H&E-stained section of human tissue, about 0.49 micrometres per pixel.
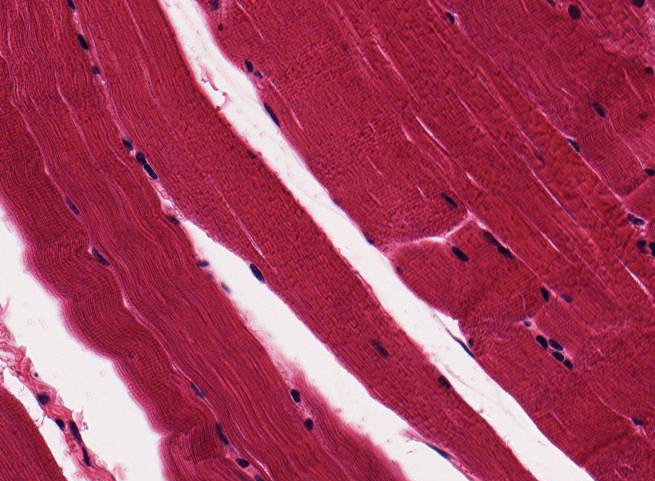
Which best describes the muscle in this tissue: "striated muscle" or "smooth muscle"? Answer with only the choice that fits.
Striated muscle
